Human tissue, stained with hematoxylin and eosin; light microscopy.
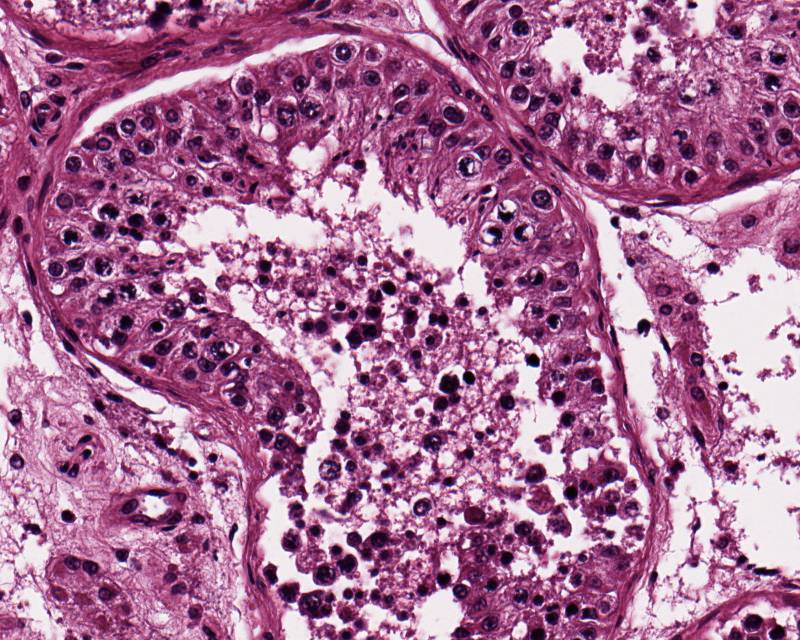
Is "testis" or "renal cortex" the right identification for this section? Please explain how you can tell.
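Testis. A large rounded tubule occupies the centre of the field, and part of a neighbouring tubule shows at the top right. The wall of the central tubule is lined by a stratified epithelium many cells deep. A thin pink fibrous layer containing flattened elongated nuclei bounds each tubule. Between the tubules lies loose pale pink tissue, widest at the lower left.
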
